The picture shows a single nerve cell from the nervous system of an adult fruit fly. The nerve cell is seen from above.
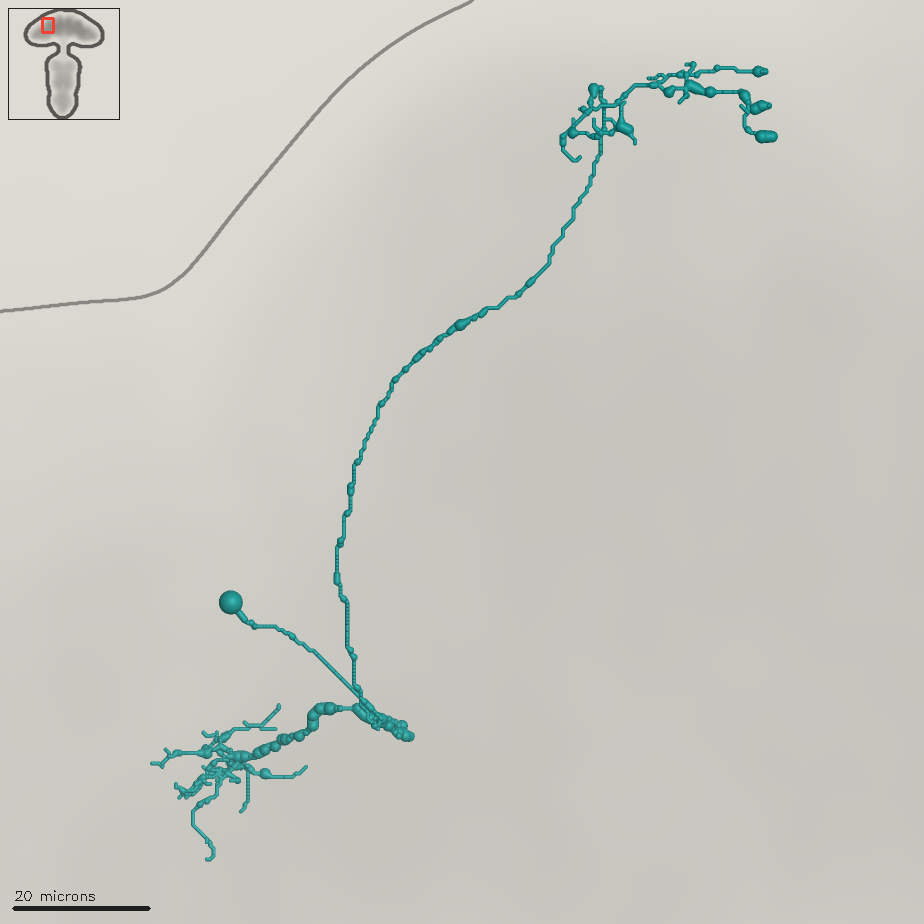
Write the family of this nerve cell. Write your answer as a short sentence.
The family is hemilineage VPNd2.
